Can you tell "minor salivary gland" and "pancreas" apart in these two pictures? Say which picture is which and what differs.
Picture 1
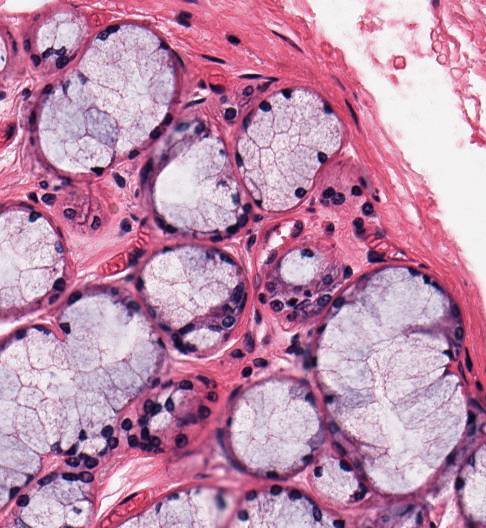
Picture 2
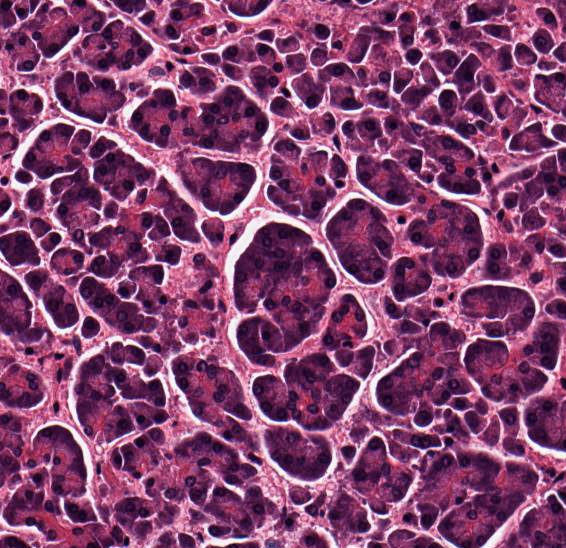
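Picture 1 is minor salivary gland; picture 2 is pancreas. In picture 1 the units are made of mucous cells with pale grey-violet, foamy cytoplasm and small dark nuclei flattened against each unit's outer edge. Thin pink borders outline each mucous cell. In picture 2, pyramidal cells radiate around a central point to form closely packed acini, each cell holding one round dark nucleus at its basal end. Their cytoplasm is deep purple at the bases and pinker toward each acinus's centre.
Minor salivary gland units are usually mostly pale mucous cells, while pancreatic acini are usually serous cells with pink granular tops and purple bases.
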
